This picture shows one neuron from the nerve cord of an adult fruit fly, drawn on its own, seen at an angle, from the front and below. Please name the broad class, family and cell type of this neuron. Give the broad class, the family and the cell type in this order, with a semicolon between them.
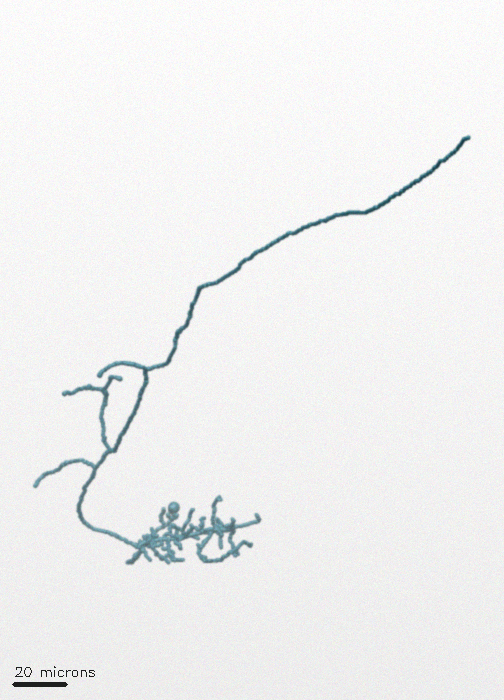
ascending neuron; hemilineage 19B; AN19B079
